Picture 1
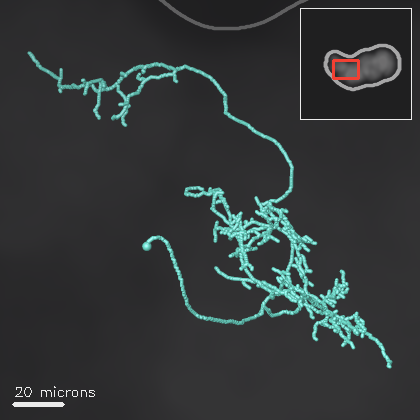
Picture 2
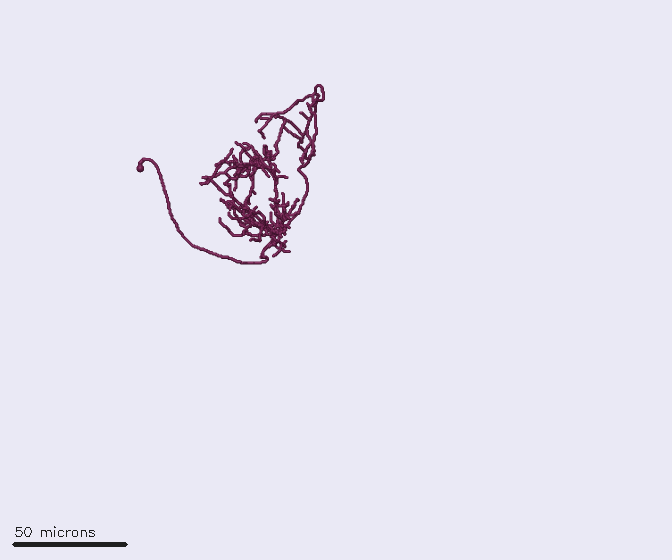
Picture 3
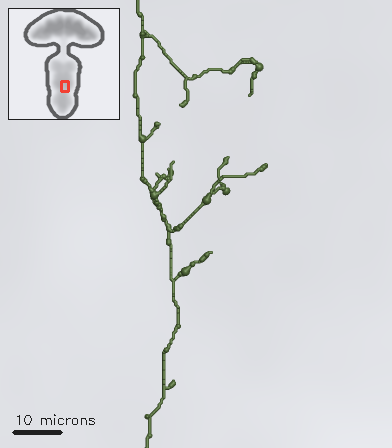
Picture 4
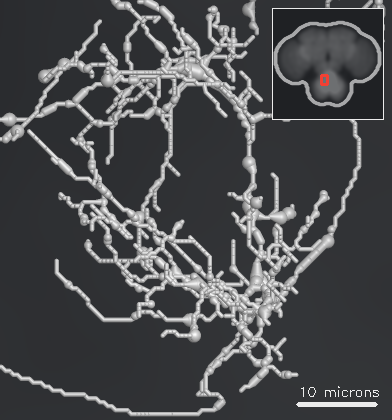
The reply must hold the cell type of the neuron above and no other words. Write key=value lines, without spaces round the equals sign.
cell_type=IN11A034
